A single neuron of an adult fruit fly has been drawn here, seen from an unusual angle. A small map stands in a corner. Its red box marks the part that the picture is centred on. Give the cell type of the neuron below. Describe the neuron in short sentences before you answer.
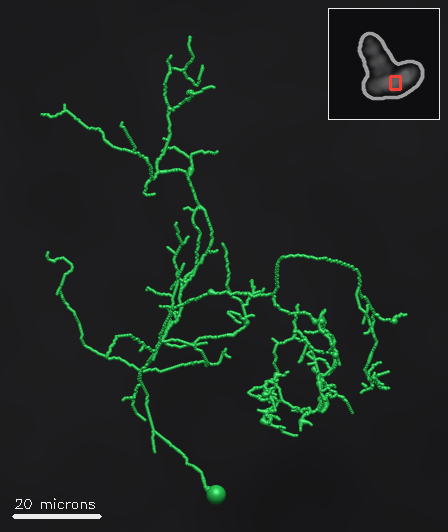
The cell body can be seen at the bottom of the picture. By the scale bar it is about 110 microns tall in this view. Dozens of branch ends can be seen. Its broad class is central-brain intrinsic neuron. It is of cell type PAM01.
